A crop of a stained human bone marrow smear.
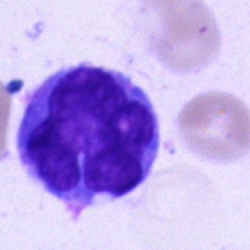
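Monocyte, its cytoplasm forming only a thin rim around the nucleus. Look closely and you'll find no distinct granules in that cytoplasm. At the bottom edge, a small pale pink tag projects outward. Just outside the upper left edge lies a small dark blue fragment.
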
